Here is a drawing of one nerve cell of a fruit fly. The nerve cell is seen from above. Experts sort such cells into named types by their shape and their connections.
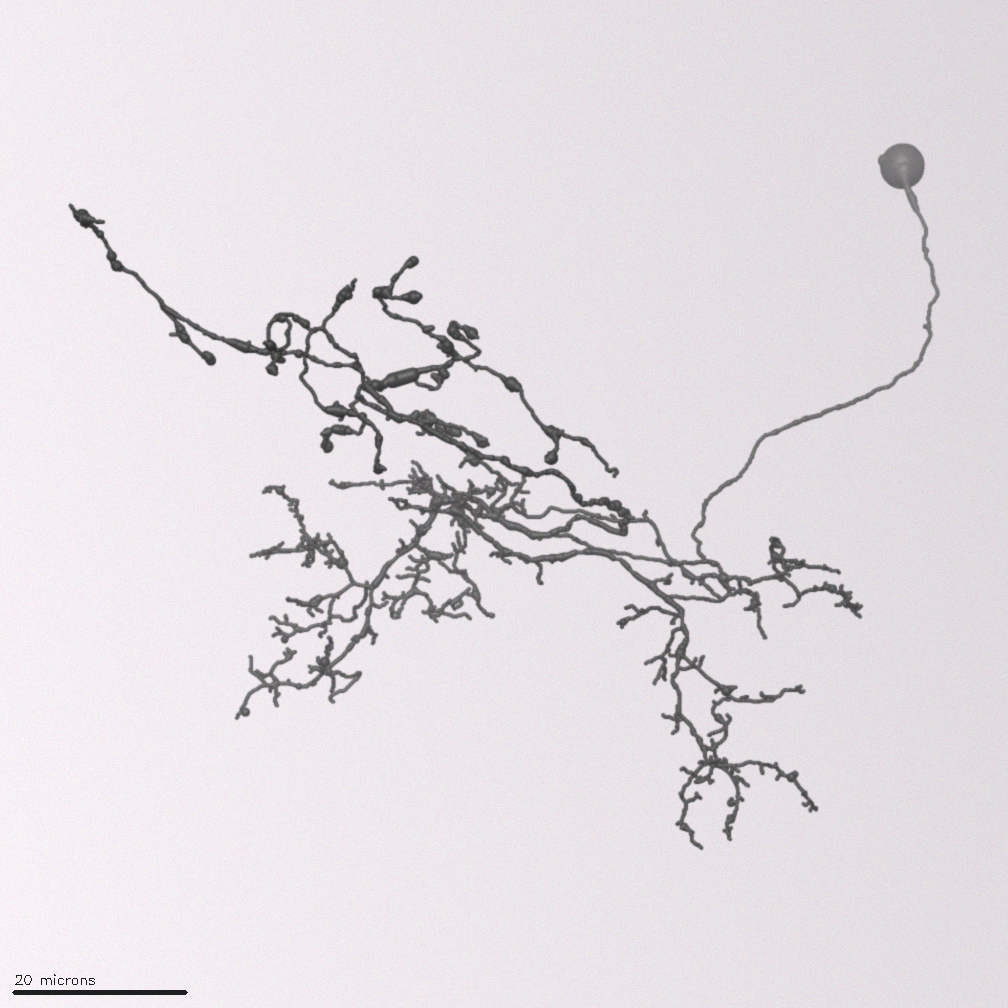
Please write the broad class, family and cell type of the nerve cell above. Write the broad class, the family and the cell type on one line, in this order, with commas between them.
central-brain intrinsic neuron, hemilineage LHa2, LHAV2j1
